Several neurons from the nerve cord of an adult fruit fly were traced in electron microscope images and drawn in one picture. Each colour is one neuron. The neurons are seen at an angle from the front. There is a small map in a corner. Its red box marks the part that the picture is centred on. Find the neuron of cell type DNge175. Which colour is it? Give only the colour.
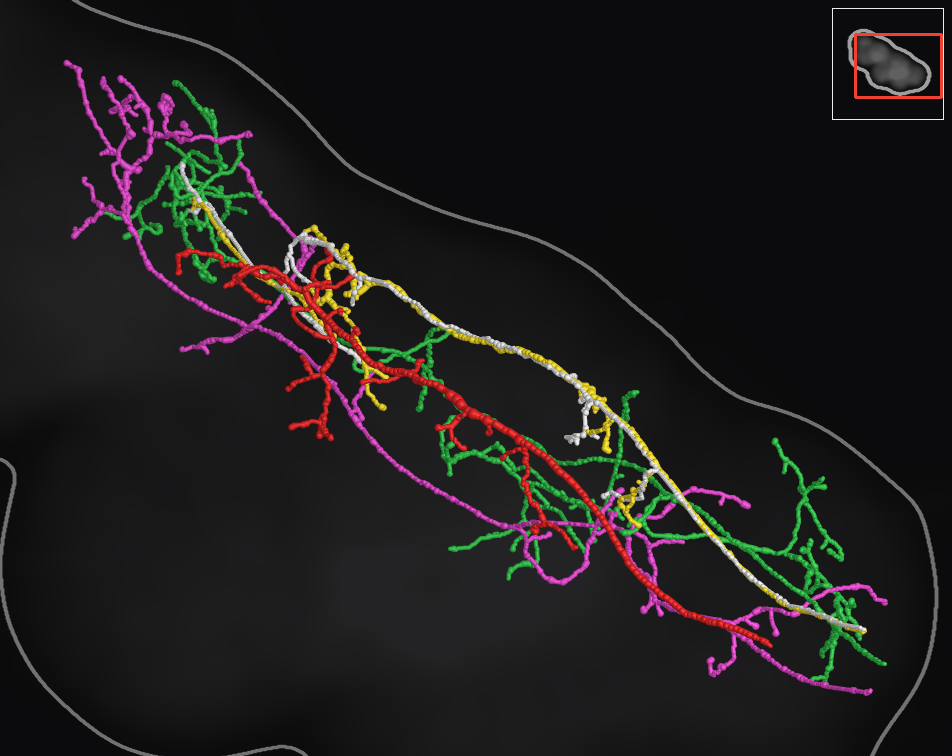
white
